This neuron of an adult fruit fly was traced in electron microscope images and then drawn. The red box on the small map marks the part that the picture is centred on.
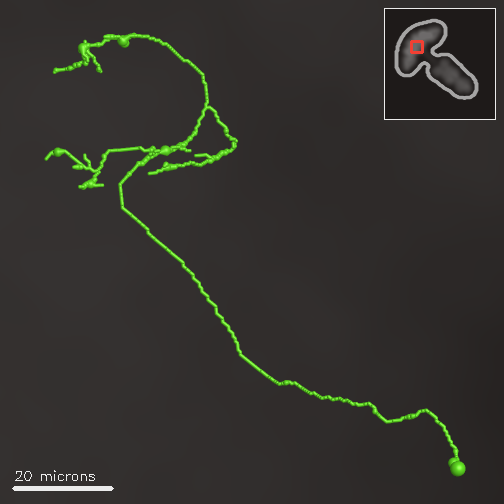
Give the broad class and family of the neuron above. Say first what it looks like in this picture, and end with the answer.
It lies in the brain. Its cell body lies at the lower right of the picture. By the scale bar it is about 90 microns tall in this view. It is a central-brain intrinsic neuron. The name of its family is class CX.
